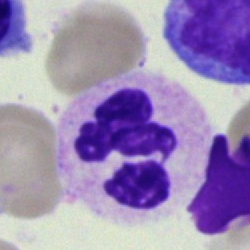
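Segmented neutrophil, central cell. The outline is round and smooth. Chromatin is dark purple and coarsely clumped, with no nucleoli visible.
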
